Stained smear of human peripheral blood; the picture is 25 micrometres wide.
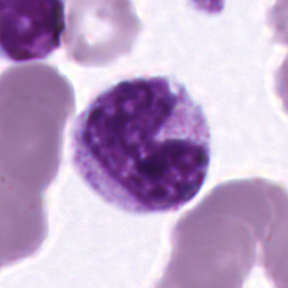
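Metamyelocyte at the centre of the field, about 12 micrometres across. Its nucleus fills about 70% of the cell's area, and the notch in it opens toward the right side. The chromatin is dark purple and coarsely clumped, with paler patches between the clumps. Pale pinkish-lilac cytoplasm forms its widest rim at the lower left, and fine, dust-like violet-pink granules are scattered throughout it.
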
